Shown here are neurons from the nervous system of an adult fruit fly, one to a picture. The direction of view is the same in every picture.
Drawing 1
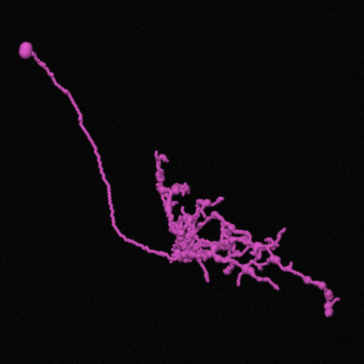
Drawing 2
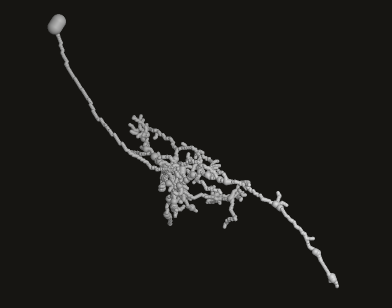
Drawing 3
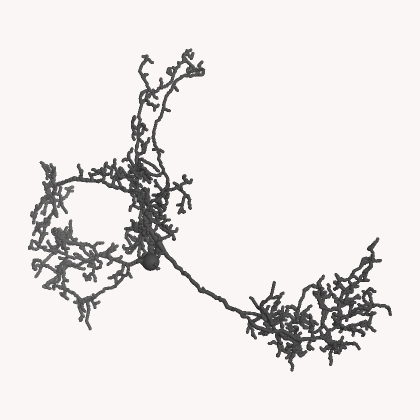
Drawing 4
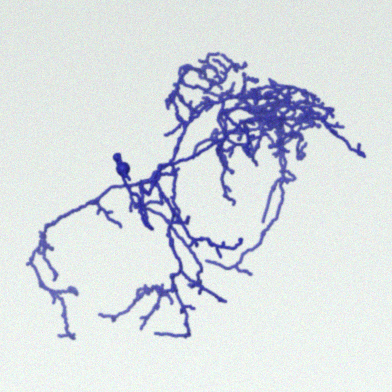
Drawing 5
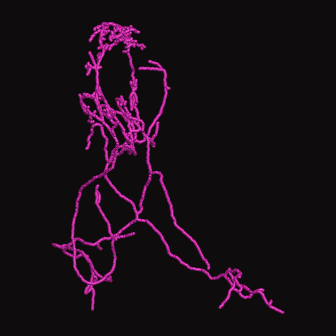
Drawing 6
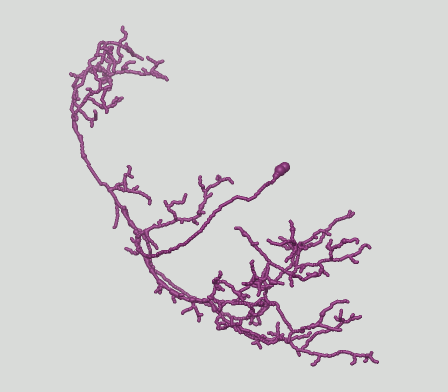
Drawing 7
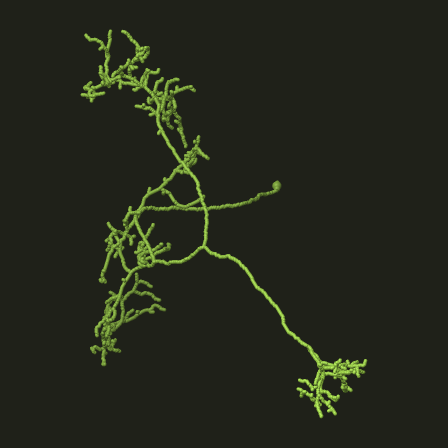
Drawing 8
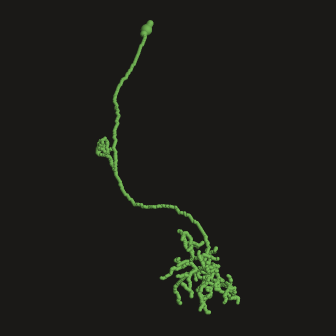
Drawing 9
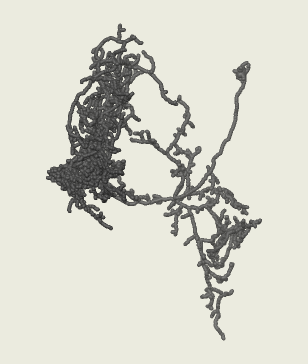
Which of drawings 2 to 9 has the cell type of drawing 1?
2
